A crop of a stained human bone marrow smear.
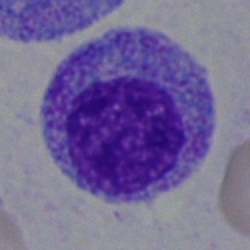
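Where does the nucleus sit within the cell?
Toward the lower part of the cell, with the rim of cytoplasm widest above it.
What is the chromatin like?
Dark purple with a mottled texture.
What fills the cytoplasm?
It is packed with fine purple granules.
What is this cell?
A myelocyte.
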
